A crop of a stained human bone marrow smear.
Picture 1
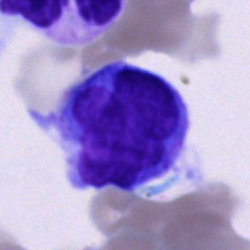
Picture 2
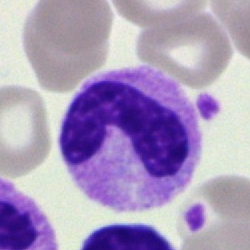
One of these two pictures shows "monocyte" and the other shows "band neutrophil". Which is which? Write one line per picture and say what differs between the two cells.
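Picture 1 – monocyte. The cytoplasm is scant, forming only a thin rim around the nucleus.
Picture 2 – band neutrophil. The cytoplasm is plentiful and pale lilac-pink.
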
